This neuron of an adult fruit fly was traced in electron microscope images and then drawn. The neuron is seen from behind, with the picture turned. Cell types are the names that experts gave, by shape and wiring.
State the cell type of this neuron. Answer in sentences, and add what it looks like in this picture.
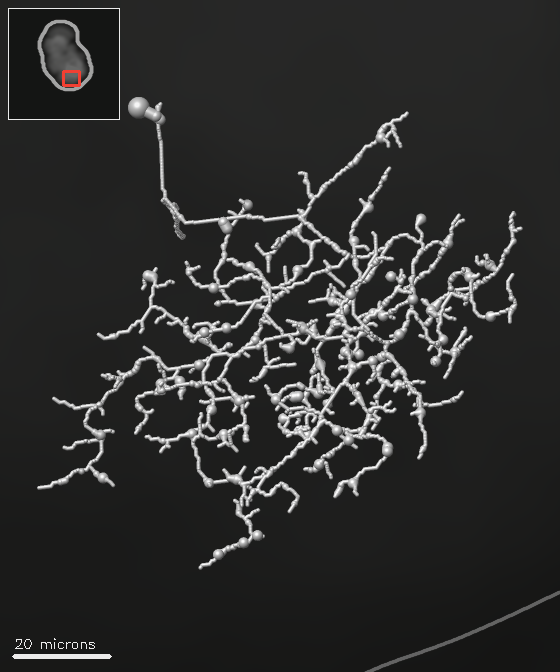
Its cell type is Cm19. Its broad class is optic-lobe intrinsic neuron. By the scale bar it is about 100 microns wide in this view. More than a hundred branch ends can be seen.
